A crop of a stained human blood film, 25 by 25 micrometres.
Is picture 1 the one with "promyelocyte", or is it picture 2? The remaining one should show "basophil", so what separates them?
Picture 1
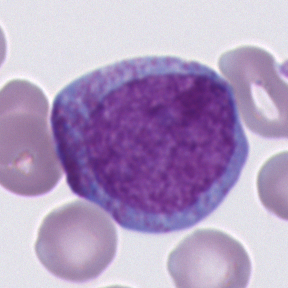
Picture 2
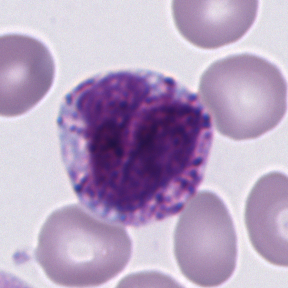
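You're looking at a promyelocyte in picture 1 and a basophil in picture 2. The promyelocyte is the larger of the two, about 17 micrometres across against about 14 for the basophil. Its outline is smooth and rounded, the surface has no projections or blebs, and you won't find any vacuoles in its cytoplasm. In the basophil the nucleus fills most of the cell, its chromatin dark purple and coarse with denser patches, and only a narrow rim of pale pinkish-lilac cytoplasm surrounds it. Then there are the scattered dark blue-violet granules, lying both in that cytoplasm and over the nucleus.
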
